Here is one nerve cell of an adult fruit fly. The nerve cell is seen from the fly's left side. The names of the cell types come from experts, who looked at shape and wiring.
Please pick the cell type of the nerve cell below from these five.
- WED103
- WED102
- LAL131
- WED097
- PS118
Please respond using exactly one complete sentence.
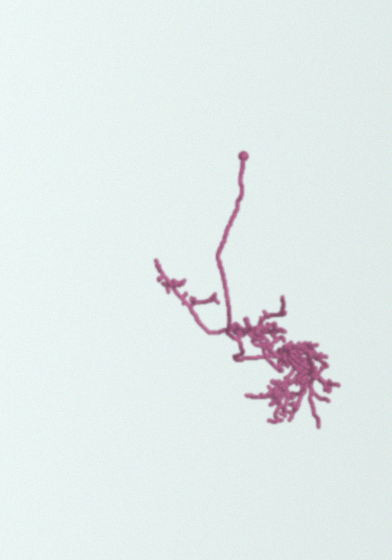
It is as PS118 that this nerve cell is typed.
